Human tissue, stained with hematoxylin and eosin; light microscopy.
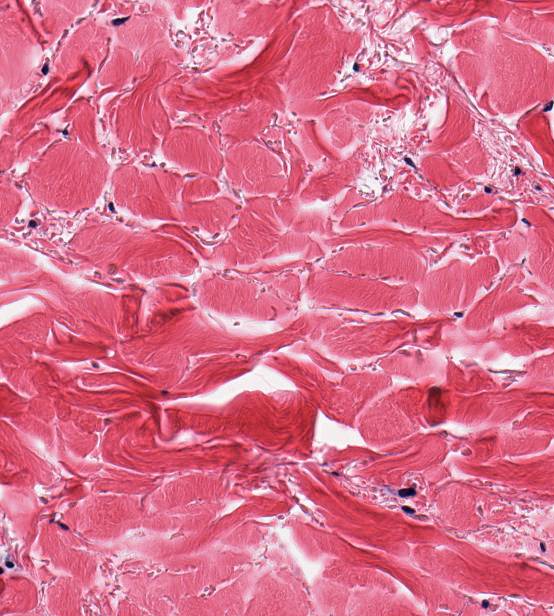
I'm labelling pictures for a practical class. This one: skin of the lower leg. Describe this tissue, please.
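Fibre cytoplasm stains a fairly even deep pink. Nuclei sparse relative to the large area of fibre cytoplasm. The few nuclei present sit at fibre edges, not centrally. No fat cells among the fibres in this field.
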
